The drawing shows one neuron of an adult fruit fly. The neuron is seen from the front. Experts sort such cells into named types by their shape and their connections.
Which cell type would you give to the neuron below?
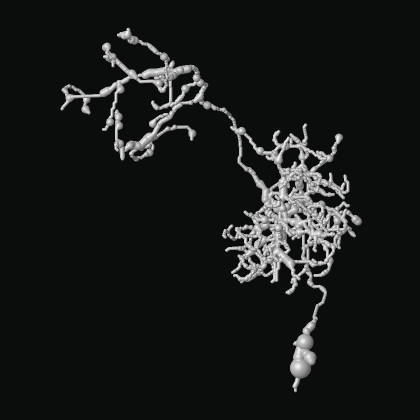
INXXX334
